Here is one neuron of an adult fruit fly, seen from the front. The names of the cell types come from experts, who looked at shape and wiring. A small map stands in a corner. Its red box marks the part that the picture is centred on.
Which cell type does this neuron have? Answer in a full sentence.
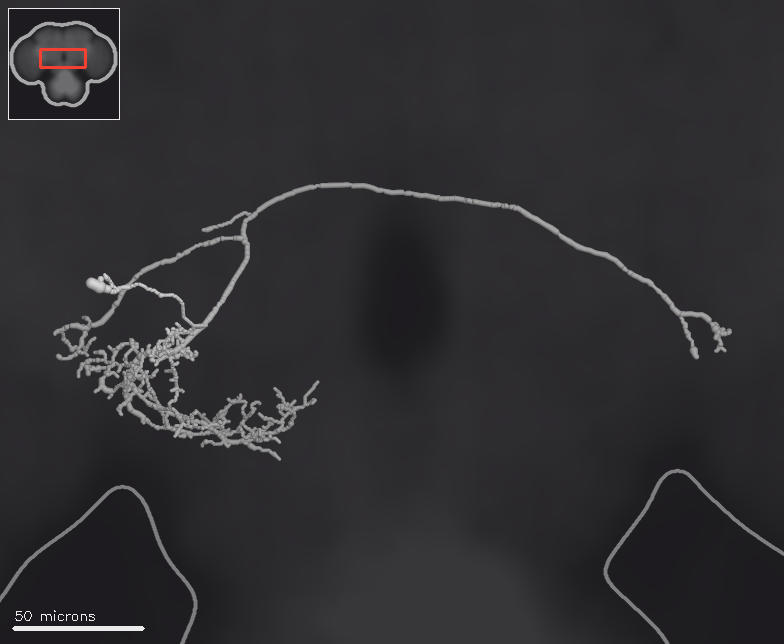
The cell type is CB1076.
